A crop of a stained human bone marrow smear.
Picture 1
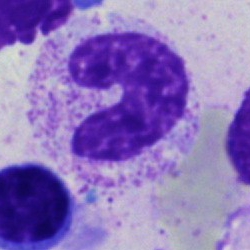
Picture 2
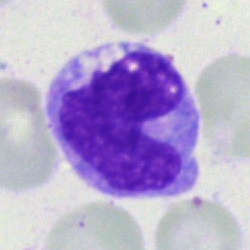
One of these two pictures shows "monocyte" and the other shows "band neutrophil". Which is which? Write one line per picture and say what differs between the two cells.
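Picture 1: band neutrophil. The cytoplasm is abundant and pale pinkish-lilac.
Picture 2: monocyte. The nucleus fills most of the cell.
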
